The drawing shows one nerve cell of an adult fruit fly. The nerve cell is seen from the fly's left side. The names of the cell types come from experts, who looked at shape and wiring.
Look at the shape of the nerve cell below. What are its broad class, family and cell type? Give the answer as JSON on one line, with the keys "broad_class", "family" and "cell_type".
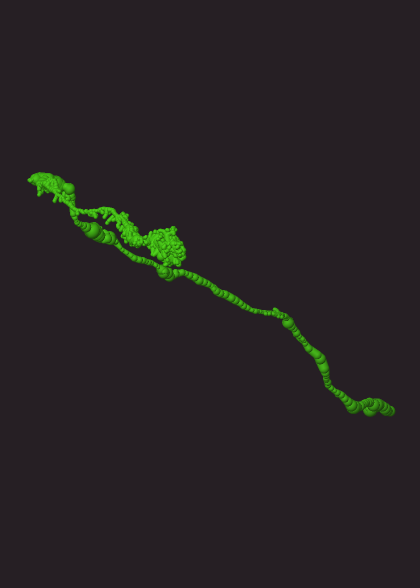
{"broad_class": "photoreceptor or other optic-lobe sensory neuron", "family": "class visual", "cell_type": "R7p"}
